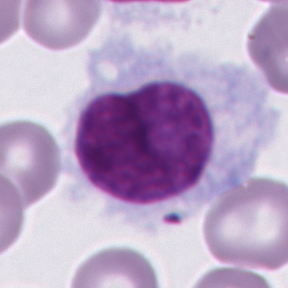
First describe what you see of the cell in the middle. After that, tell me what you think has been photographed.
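Nucleus notched at upper edge, kidney-shaped. Chromatin finely textured, no coarse dark clumps. Cytoplasm pale greyish blue, small clear vacuole above and left of nucleus. Hairy cell.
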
